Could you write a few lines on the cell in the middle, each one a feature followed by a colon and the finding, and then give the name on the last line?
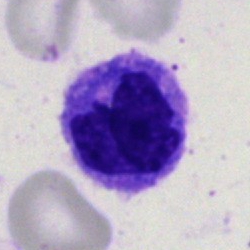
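Outline: roughly round, with a slightly uneven edge
Nuclear extent: most of the cell
Chromatin: dark purple, dense and coarse
Cytoplasm: a paler pinkish area at the upper left, beside the nucleus
Kind: monocyte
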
